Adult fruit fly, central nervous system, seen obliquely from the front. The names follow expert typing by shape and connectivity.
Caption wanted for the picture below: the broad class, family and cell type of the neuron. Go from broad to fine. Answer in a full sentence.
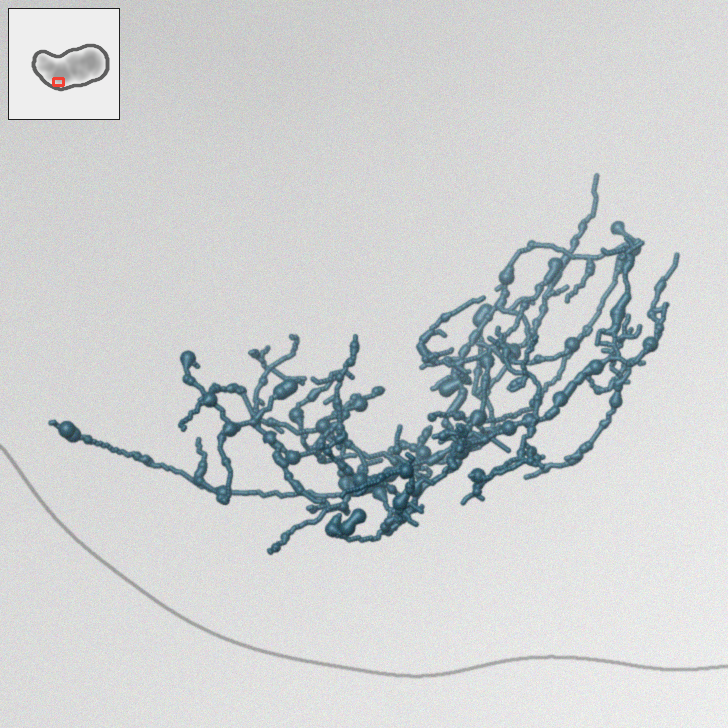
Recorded: A nerve-cord intrinsic neuron of hemilineage 01B, type IN01B065.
